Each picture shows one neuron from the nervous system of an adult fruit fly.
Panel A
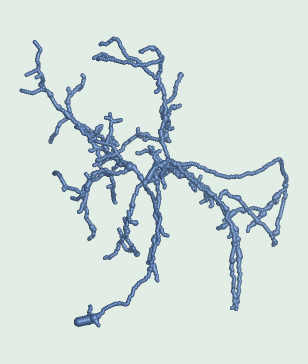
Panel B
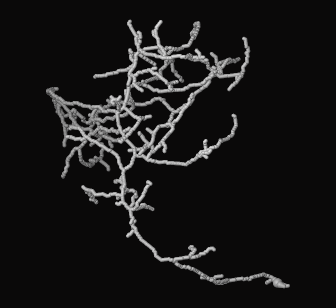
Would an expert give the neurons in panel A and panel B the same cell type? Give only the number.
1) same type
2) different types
2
